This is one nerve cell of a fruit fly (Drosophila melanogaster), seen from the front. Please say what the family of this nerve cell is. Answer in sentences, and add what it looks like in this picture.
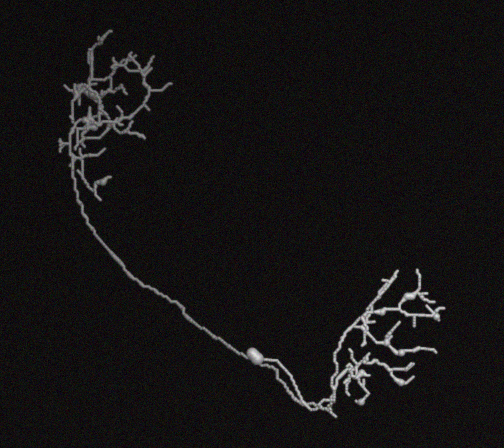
Its family is Tm. This is an optic-lobe intrinsic neuron. The cell body is at the bottom of the picture. The picture shows dozens of branch ends.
